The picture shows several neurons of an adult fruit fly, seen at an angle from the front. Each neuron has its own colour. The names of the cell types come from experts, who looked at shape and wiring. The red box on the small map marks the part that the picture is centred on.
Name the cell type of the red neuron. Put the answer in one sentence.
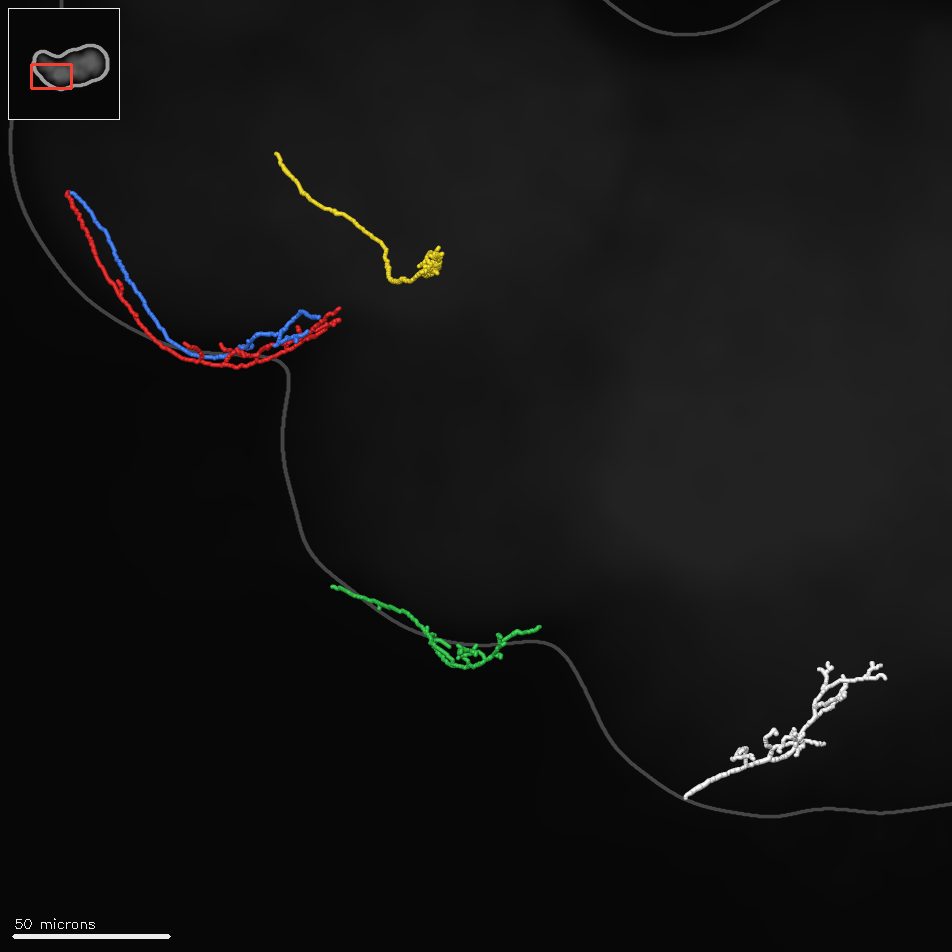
The cell type is SNta34.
